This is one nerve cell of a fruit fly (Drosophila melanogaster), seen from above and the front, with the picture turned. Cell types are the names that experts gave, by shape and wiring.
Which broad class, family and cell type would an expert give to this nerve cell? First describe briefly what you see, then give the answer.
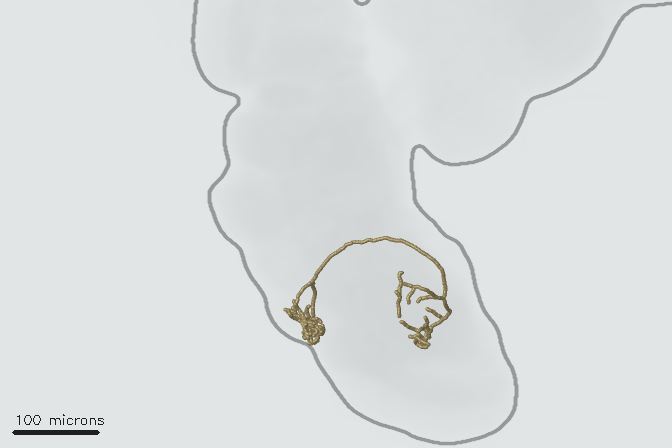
From left to right in the picture it spans about 200 microns. As drawn here it is wider than it is tall. Its broad class is central-brain intrinsic neuron. Its family is hemilineage ALlv1. The cell type is M_lvPNm45.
